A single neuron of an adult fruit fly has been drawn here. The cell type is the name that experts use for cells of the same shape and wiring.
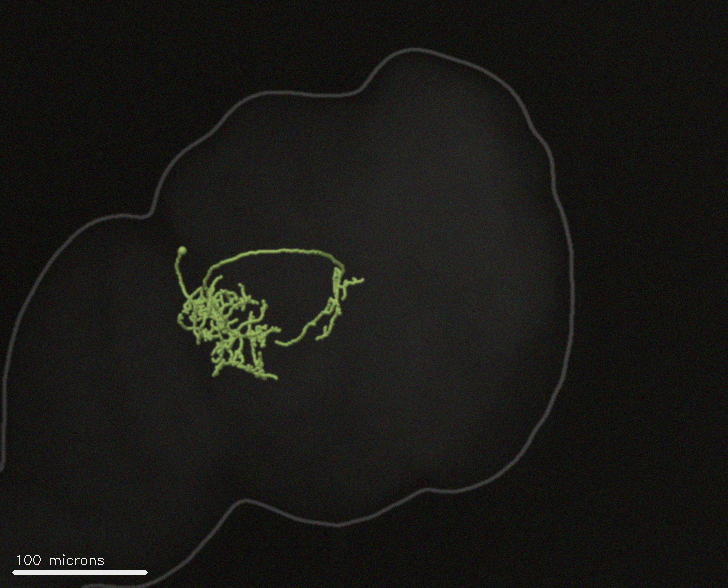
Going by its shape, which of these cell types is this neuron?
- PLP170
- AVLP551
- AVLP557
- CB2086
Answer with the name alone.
PLP170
